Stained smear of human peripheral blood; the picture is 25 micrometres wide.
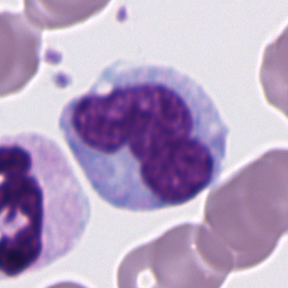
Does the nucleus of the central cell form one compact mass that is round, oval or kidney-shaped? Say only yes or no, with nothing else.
No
